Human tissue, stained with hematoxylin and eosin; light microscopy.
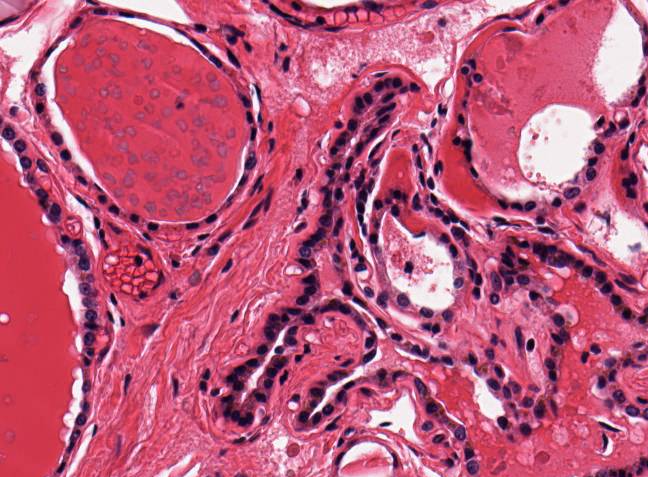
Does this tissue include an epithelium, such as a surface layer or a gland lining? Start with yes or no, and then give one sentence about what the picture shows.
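Yes. The field is filled with rounded and elongated epithelium-lined spaces separated by bands of pink fibrous stroma.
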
